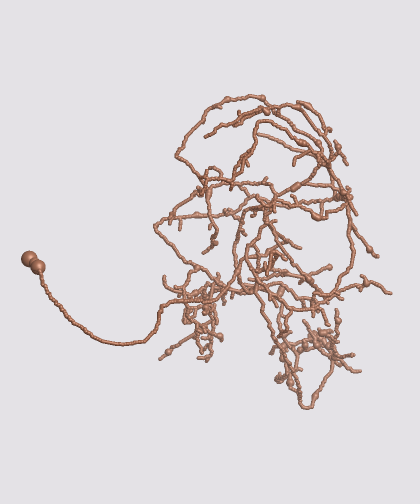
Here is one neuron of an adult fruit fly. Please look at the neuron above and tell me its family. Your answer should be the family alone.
hemilineage LHa1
